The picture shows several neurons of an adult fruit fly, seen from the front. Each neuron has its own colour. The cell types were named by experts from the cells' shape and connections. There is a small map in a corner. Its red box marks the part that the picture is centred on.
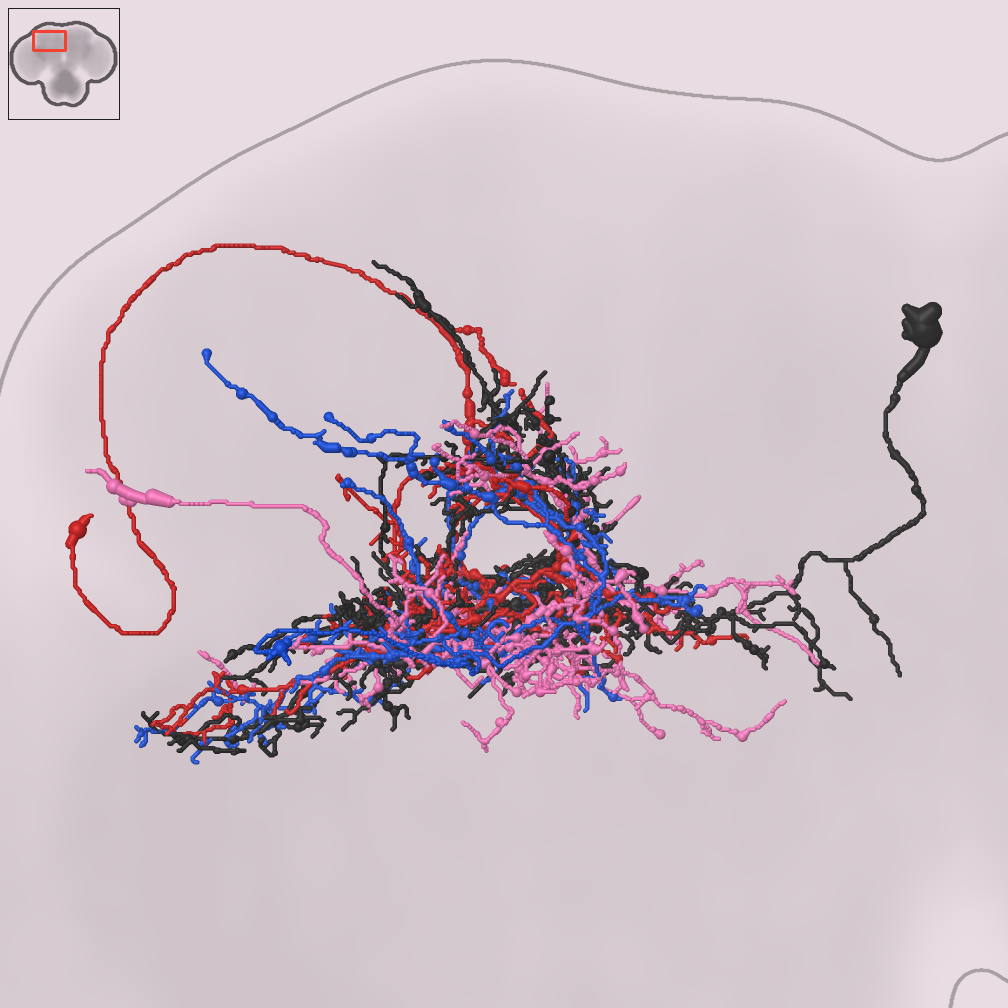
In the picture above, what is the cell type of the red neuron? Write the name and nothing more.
CL015_b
